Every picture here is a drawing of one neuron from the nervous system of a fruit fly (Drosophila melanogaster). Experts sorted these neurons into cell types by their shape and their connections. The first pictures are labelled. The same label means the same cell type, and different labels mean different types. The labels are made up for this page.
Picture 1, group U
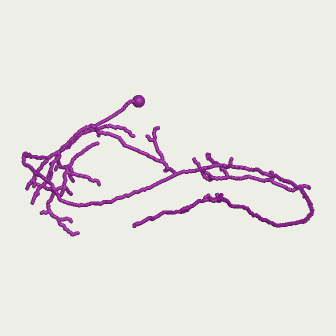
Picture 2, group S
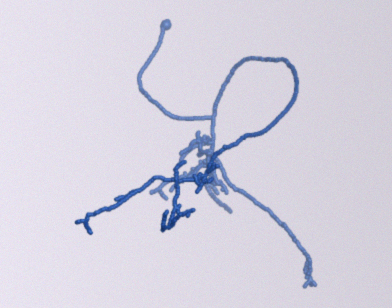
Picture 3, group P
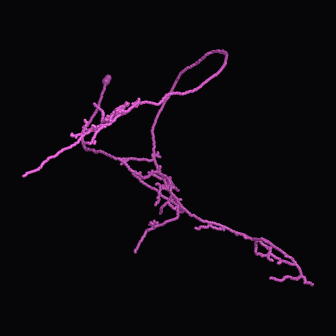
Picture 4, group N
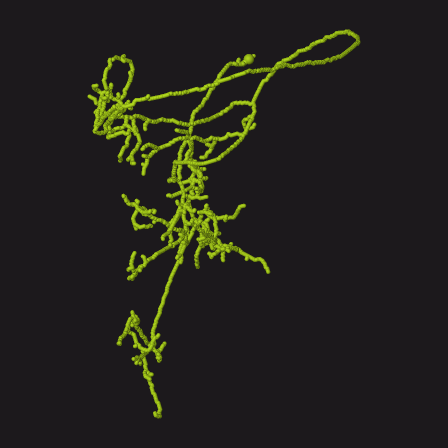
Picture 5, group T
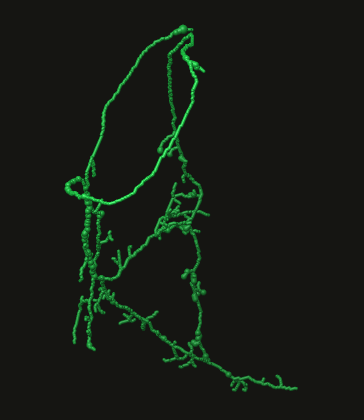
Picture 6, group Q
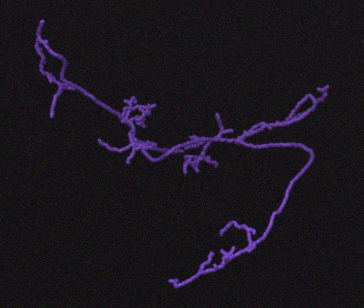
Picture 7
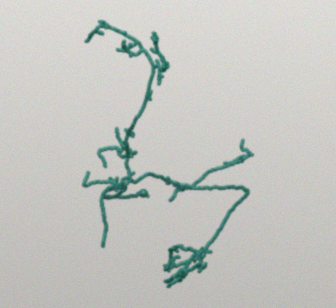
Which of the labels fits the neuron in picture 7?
group P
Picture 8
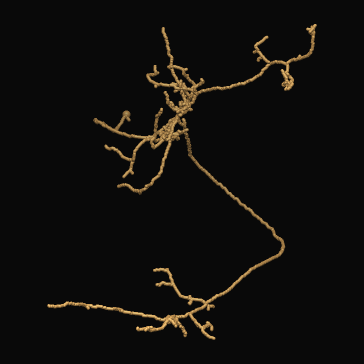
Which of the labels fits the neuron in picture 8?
group S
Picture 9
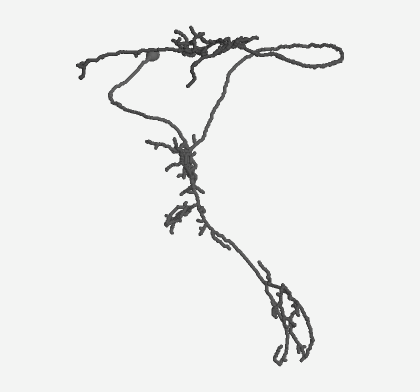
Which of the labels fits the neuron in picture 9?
group P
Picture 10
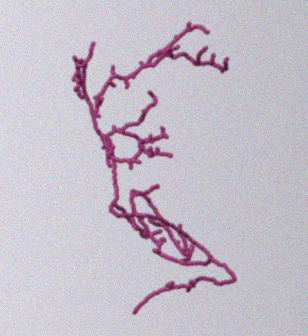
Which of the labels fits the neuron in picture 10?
group T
